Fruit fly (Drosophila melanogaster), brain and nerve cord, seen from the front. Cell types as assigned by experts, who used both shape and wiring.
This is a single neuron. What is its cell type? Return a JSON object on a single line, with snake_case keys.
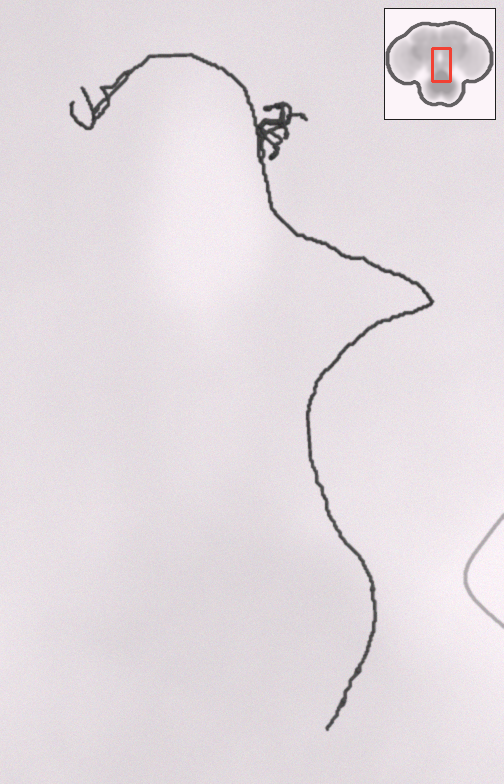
{"cell_type": "ORN_VM7d"}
